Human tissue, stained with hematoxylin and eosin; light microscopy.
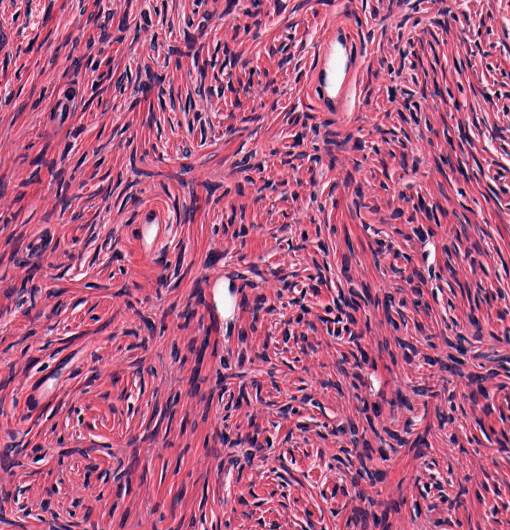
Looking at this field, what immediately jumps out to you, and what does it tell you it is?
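Ovarian cortex makes up the field. Spindle cells fill it entirely, arranged in short fascicles that interlace in many directions.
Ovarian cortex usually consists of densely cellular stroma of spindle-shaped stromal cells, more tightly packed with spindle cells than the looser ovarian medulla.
Nuclei are elongated, tapered and darkly stained. Cytoplasm is pale pink, with indistinct borders merging into the surrounding fibres, and abundant pink collagen lies between the cells.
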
